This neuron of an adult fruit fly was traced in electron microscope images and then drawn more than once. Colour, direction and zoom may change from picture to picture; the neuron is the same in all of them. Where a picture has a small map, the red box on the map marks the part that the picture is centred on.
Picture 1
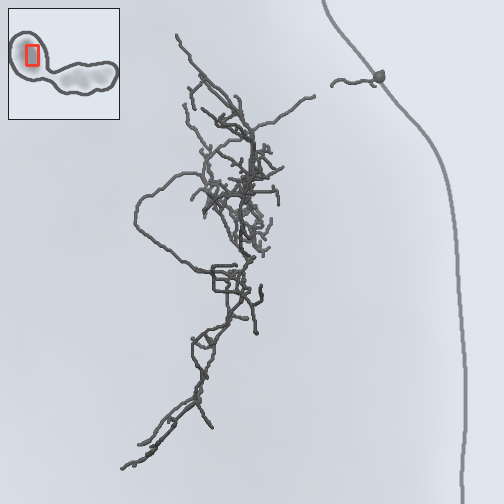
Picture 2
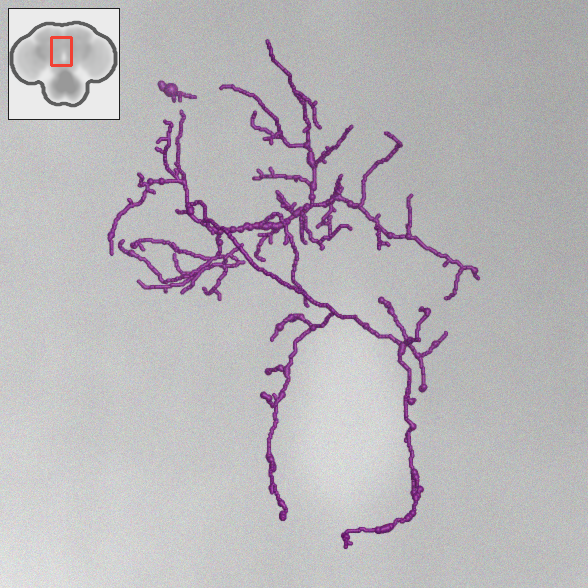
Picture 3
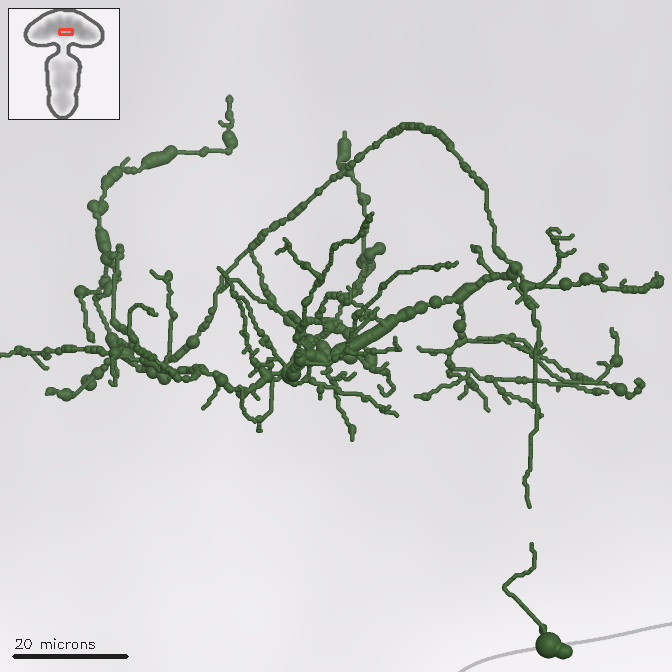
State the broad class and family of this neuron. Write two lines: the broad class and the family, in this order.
central-brain intrinsic neuron
hemilineage DM6_central1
